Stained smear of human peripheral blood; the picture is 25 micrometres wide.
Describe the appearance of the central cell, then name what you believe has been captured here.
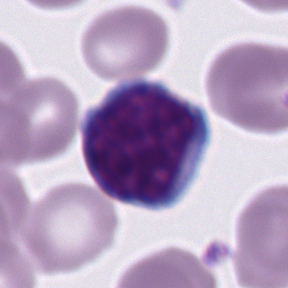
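Point one, the nucleus: roughly round, without lobes. Point two, the chromatin: dense, dark purple and in coarse clumps. Point three, the cytoplasm: no vacuoles in it. Point four, the outline: slightly angular rather than perfectly smooth. With that, the cell is named a typical lymphocyte.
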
